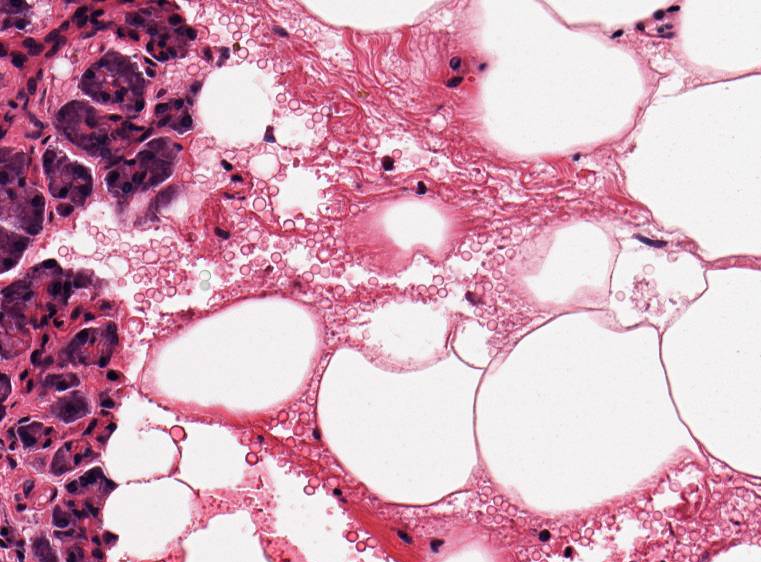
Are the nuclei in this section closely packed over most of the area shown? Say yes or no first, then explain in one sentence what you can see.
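No. Nuclei in the stroma between the fat cells are sparse and scattered singly.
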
